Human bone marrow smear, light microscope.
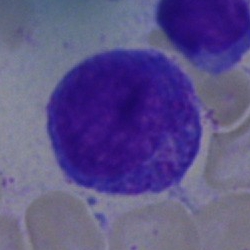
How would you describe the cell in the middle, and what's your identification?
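Deep blue cytoplasm; nucleus fills most of the cell. Chromatin fine, not coarsely clumped. Fine purple granules toward lower right of cell. Cell in the middle: promyelocyte.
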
